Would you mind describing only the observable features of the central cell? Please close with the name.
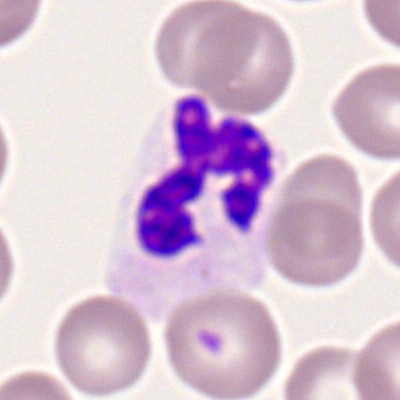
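No nucleoli show up anywhere in the nucleus. The cytoplasm's very pale, a pinkish-lilac, and it's at its broadest below the nucleus. You won't find any coarse orange-red granules in it either. That one's a segmented neutrophil.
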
